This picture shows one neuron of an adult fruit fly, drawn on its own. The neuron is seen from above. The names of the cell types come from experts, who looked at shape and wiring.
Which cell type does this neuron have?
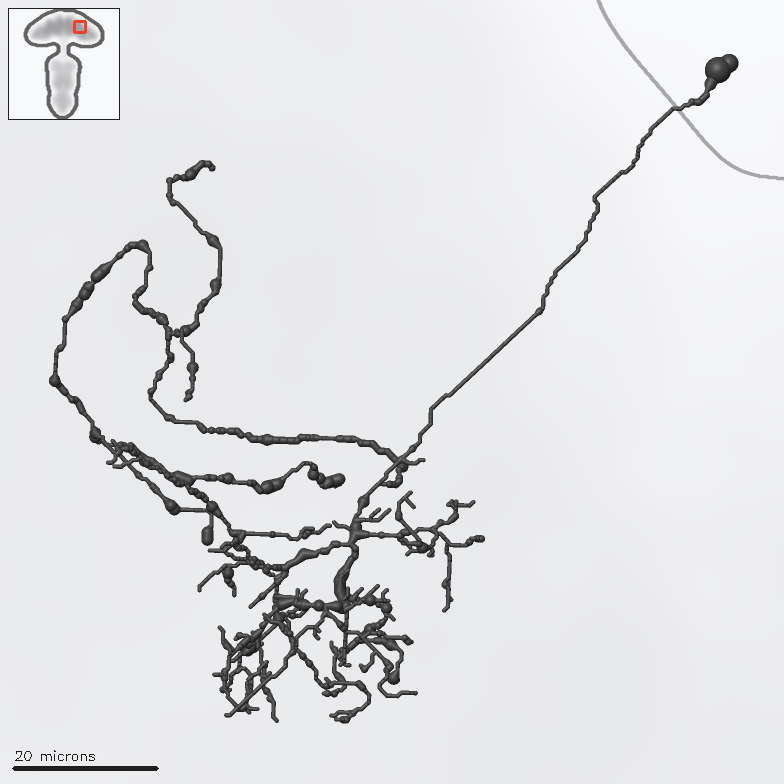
LHAV2b4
